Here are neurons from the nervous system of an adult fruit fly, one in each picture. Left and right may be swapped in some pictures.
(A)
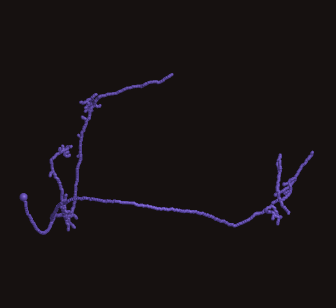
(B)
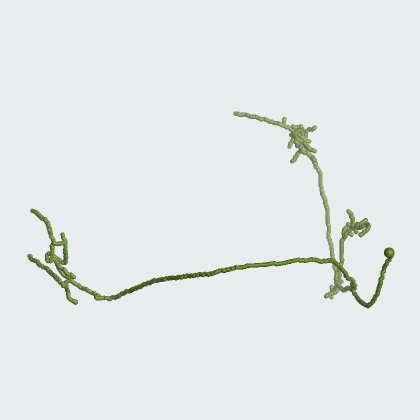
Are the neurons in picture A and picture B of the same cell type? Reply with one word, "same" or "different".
same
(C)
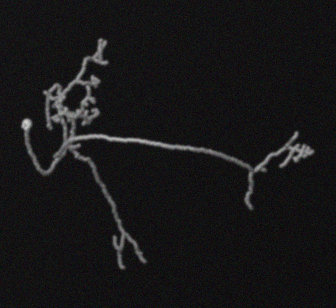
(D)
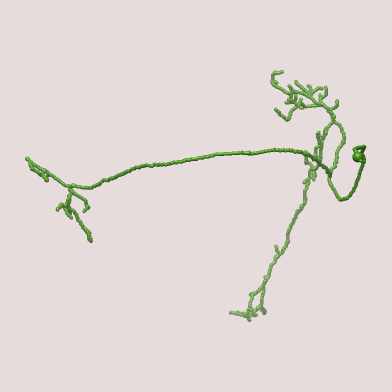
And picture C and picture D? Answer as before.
same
